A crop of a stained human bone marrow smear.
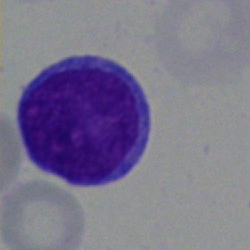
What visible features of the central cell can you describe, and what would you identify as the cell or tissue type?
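First, the cytoplasm forms a thin rim, widest along the right side of the cell. Next, the chromatin is dark purple and finely stippled rather than clumped. Neither granules nor vacuoles are seen in the cytoplasm. The cell is a blast.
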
